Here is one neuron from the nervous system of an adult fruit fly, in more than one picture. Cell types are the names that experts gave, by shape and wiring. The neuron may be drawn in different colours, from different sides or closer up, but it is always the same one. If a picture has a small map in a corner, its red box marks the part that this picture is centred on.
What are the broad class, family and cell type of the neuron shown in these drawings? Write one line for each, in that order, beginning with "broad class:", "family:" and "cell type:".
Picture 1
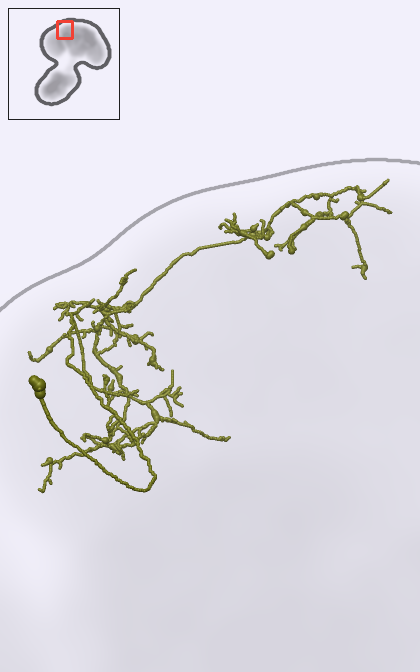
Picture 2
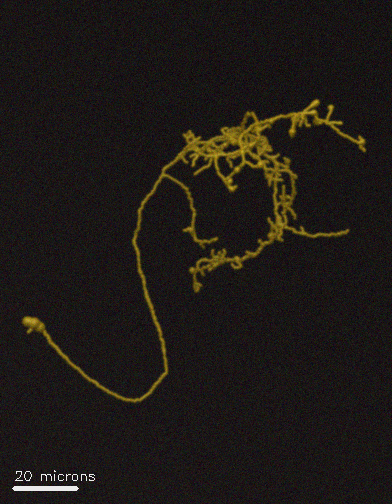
broad class: central-brain intrinsic neuron
family: hemilineage VPNl&d1_dorsal
cell type: LHAV5a2_a2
